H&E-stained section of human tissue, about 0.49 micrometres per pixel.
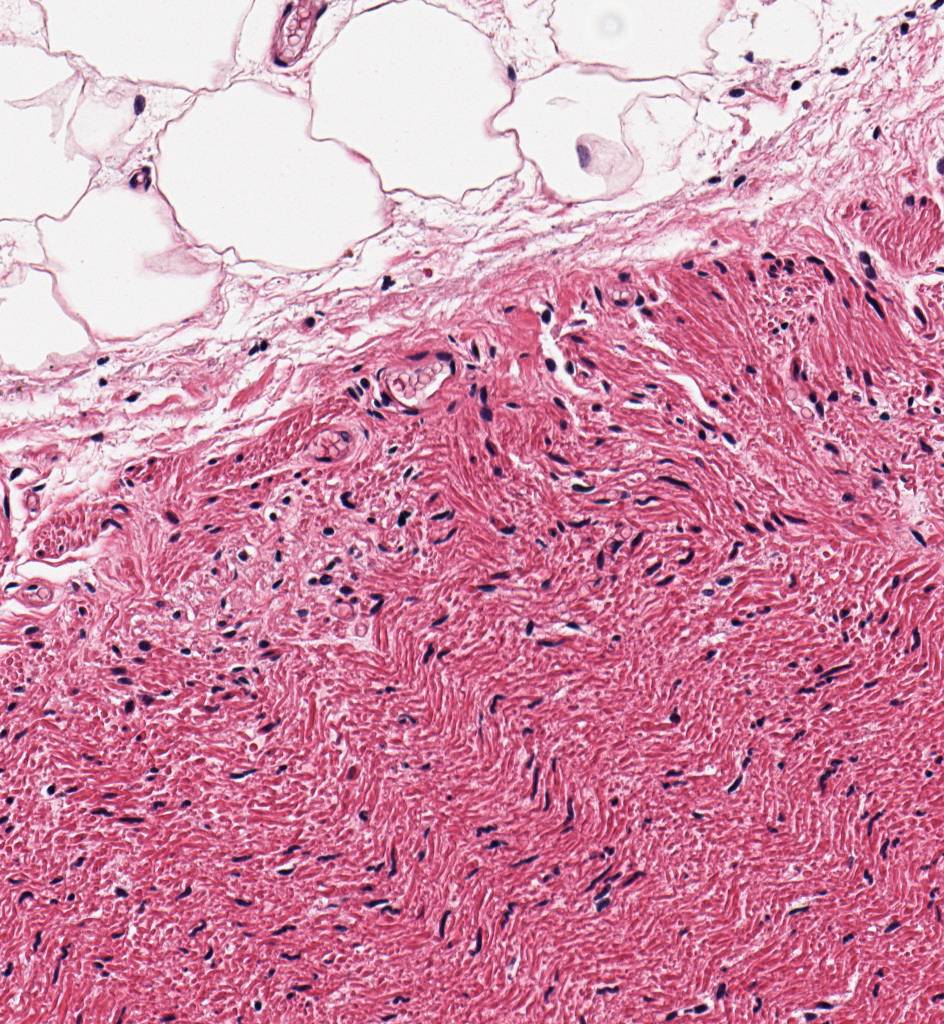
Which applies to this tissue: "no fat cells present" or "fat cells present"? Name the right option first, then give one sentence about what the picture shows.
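Fat cells present. Fat occupies the upper-left part of the field, while dense pink fibrous tissue fills the centre and lower part.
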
